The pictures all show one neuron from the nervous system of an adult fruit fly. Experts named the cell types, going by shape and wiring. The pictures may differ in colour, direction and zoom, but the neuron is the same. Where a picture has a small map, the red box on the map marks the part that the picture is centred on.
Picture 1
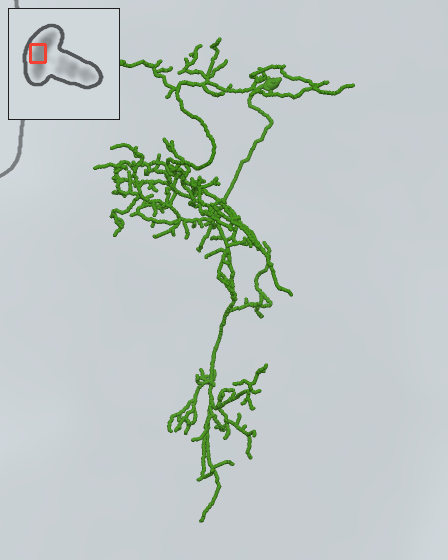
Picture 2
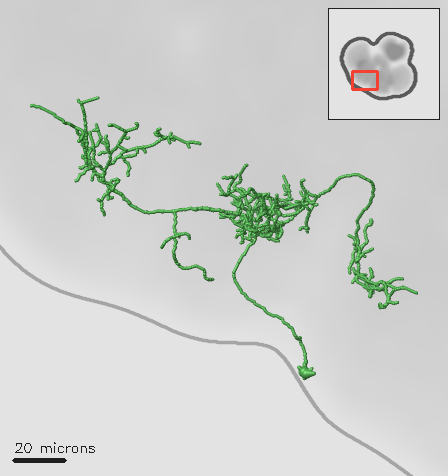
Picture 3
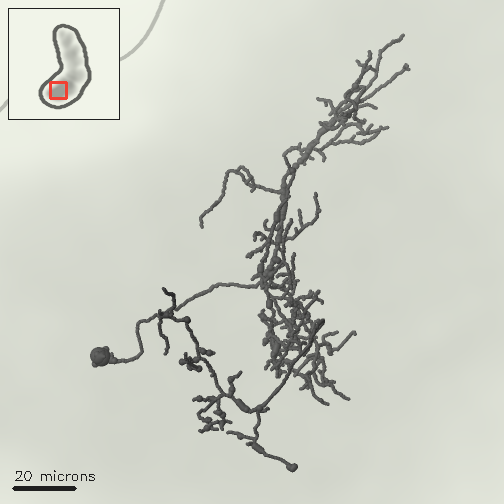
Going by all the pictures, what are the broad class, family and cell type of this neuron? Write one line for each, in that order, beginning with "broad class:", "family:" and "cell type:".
broad class: central-brain intrinsic neuron
family: hemilineage SMPad3
cell type: SMP117_a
